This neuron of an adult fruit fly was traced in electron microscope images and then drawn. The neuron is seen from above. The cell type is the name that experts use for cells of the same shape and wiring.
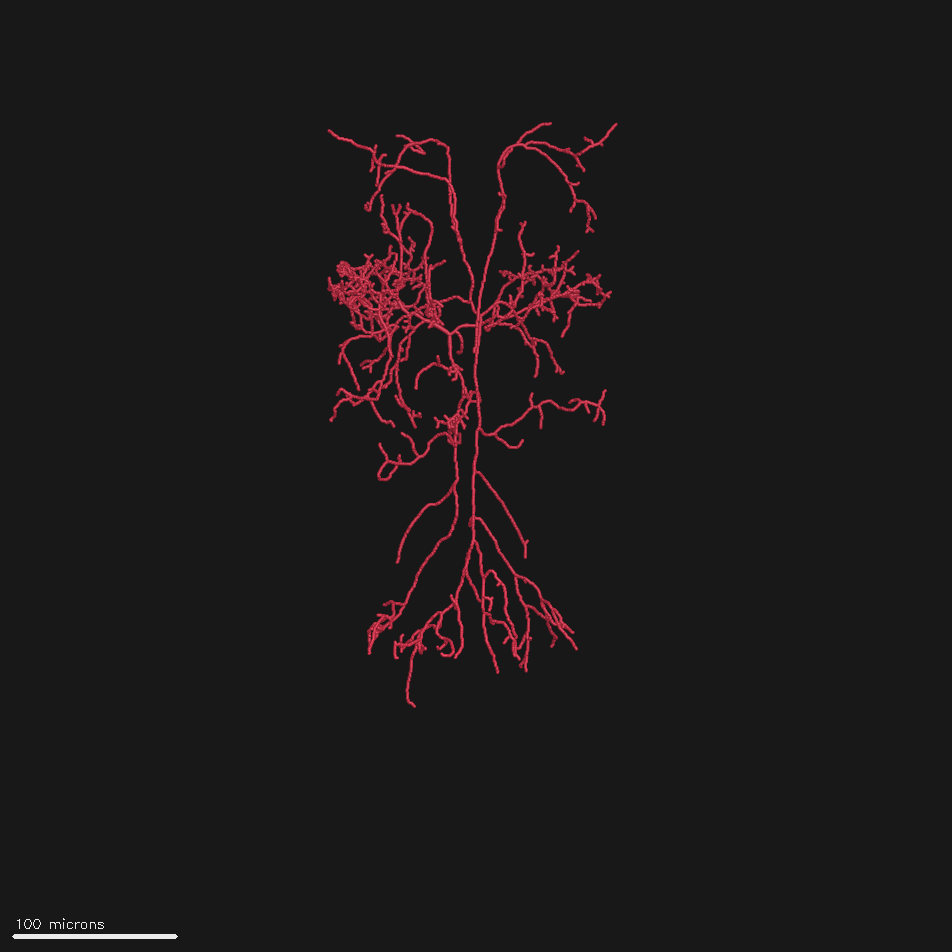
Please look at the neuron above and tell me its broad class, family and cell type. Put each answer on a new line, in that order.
nerve-cord intrinsic neuron
hemilineage 06B
IN06B012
